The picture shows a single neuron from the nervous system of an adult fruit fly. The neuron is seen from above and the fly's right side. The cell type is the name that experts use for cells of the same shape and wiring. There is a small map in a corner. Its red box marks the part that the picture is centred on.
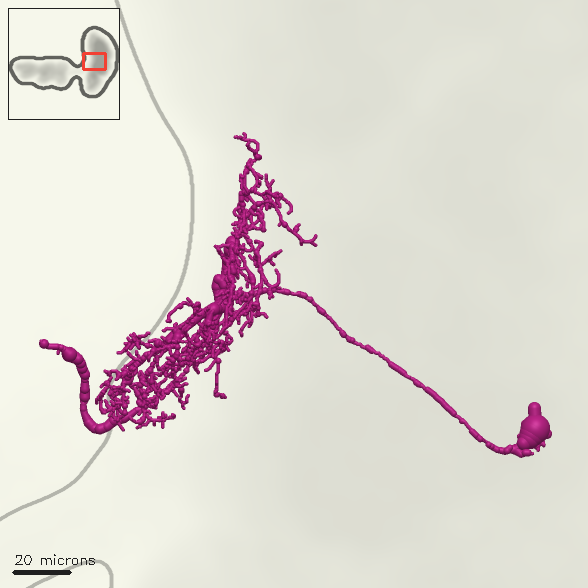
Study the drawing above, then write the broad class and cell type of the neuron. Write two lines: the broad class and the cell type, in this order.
motor neuron of the brain
GNG647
